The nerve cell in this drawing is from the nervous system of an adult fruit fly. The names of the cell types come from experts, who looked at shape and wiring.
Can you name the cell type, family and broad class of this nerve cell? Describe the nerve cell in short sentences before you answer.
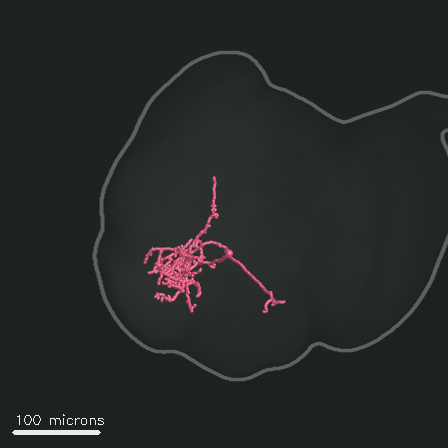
The cell body is in the middle of the picture. By the scale bar it is about 170 microns wide in this view. Its cell type is CB1300. Its family is hemilineage DL1_ventral. It is a central-brain intrinsic neuron.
